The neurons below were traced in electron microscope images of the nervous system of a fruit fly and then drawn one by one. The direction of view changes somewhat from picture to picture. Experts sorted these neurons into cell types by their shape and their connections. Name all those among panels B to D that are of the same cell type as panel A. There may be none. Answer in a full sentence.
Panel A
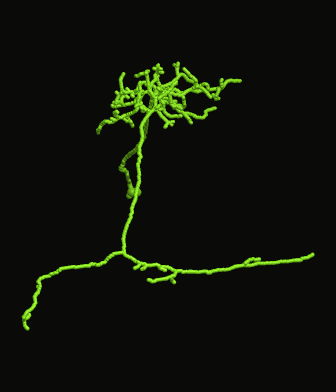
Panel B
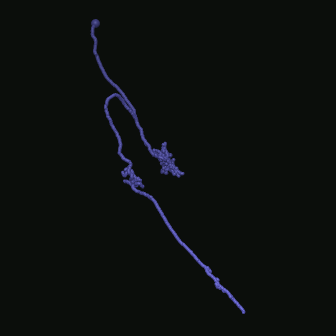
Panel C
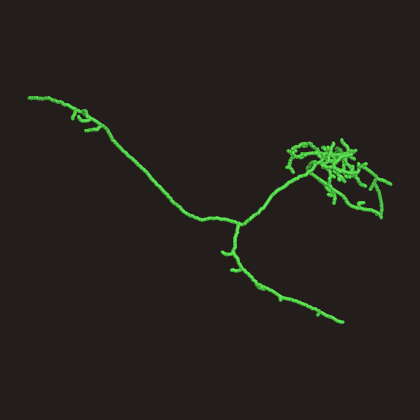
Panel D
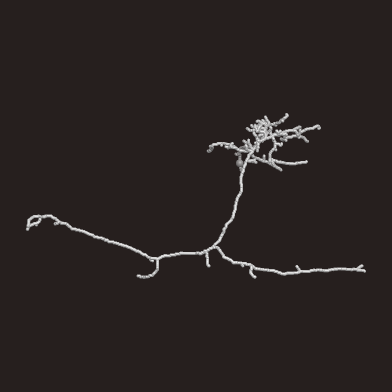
Panel C and panel D are of the same cell type.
